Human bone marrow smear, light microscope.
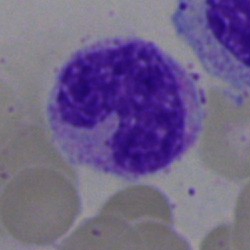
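Band neutrophil: the central cell of a stained human bone marrow smear. Its nucleus fills most of the cell and has a notch cut into the lower left side, with dark purple, coarsely clumped chromatin. The cytoplasm is widest at the lower left.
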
